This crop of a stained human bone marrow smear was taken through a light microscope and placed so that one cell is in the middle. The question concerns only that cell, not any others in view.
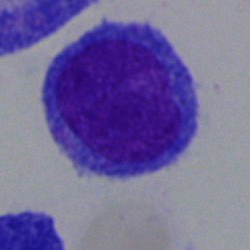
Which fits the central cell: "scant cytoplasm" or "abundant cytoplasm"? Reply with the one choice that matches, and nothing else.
Scant cytoplasm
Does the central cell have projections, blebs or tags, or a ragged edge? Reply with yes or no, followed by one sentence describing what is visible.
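Yes. The cell edge is slightly ragged with small fine bumps.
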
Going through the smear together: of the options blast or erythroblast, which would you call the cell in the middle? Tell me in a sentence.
By classification, the middle cell of this crop is a blast.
